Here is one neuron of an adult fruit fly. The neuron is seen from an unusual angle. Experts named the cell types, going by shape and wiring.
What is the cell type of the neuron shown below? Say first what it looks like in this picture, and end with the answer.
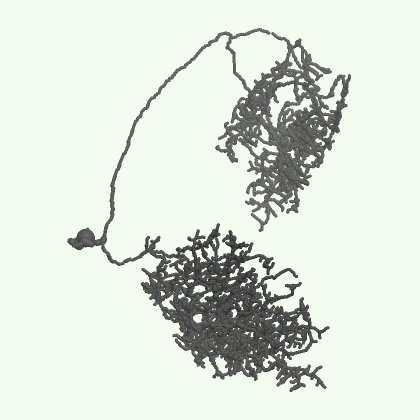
The picture shows more than a hundred branch ends. As drawn here it is taller than it is wide. Its broad class is optic-lobe intrinsic neuron. The cell type is MeLo8.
